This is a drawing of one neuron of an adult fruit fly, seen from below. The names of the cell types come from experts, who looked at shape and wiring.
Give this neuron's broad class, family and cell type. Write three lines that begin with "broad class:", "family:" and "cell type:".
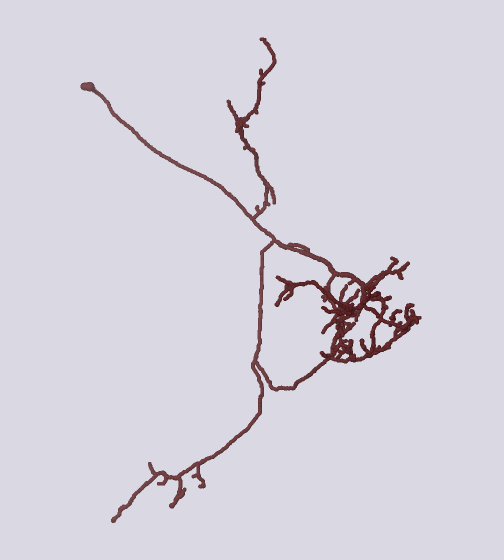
broad class: central-brain intrinsic neuron
family: hemilineage SMPad2
cell type: PS003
